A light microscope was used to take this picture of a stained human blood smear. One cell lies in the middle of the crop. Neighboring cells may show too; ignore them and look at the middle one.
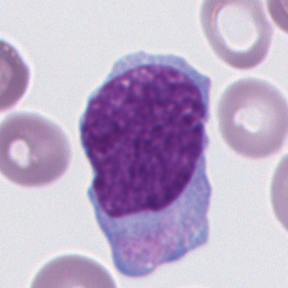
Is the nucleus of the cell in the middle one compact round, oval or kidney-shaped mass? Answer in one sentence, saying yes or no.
Yes, the nucleus of this cell is one compact round, oval or kidney-shaped mass.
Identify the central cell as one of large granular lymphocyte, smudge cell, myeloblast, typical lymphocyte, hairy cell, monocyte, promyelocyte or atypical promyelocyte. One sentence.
This crop's central cell is an atypical promyelocyte.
